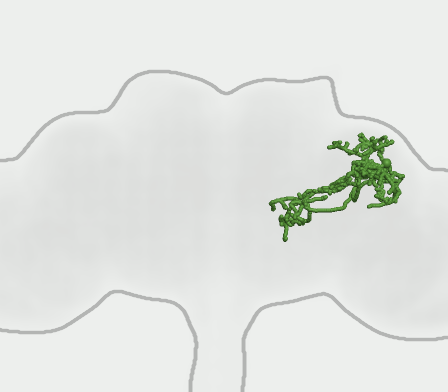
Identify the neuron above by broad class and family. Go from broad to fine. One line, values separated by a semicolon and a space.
central-brain intrinsic neuron; hemilineage VLPd1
